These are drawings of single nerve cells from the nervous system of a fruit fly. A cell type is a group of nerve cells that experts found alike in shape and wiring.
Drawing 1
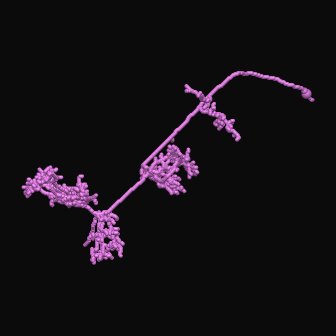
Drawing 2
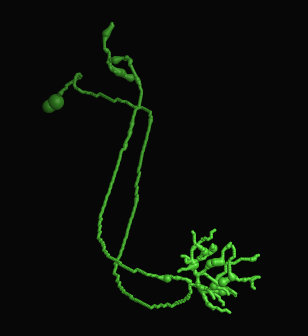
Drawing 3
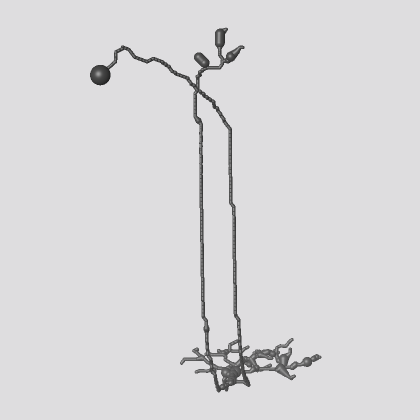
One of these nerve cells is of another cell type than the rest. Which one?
1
